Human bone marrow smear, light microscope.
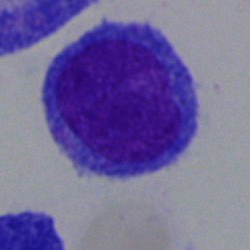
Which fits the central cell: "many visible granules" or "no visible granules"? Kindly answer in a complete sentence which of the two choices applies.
The cytoplasm of the cell lacks visible granules entirely.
